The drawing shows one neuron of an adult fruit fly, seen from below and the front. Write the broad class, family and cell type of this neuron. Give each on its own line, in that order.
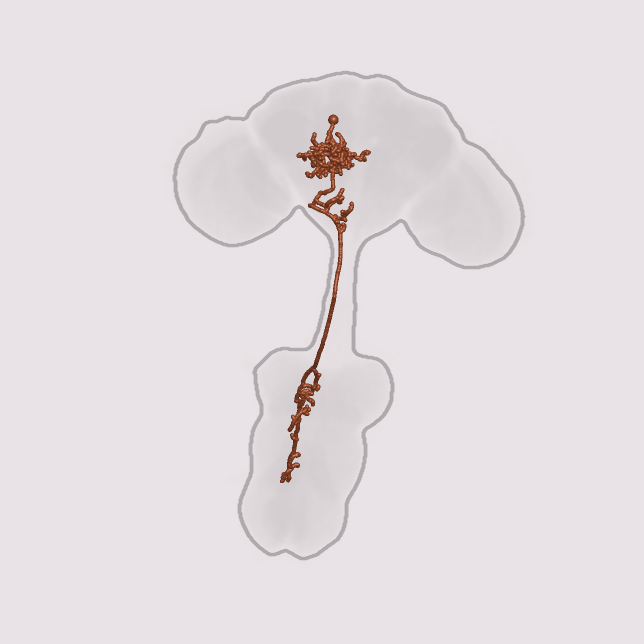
descending neuron
DNpe
DNpe028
